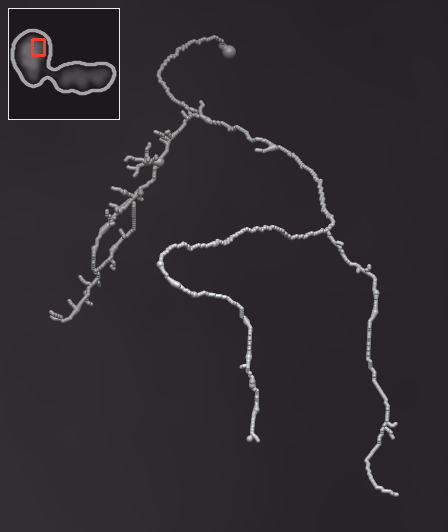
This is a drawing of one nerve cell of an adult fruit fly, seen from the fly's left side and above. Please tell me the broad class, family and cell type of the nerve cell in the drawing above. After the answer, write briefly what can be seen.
This is an optic-lobe intrinsic neuron. Its family is TmY. Its cell type is TmY9b. The cell body is at the top of the picture. In this view it is taller than it is wide.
